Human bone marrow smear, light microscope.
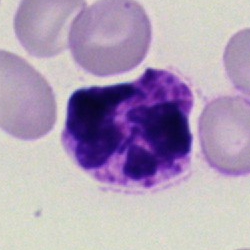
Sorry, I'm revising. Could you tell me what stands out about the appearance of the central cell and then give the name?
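So, the outline is roughly round, edges slightly irregular. The nuclear material is very dark purple and dense, and around its lobes you can see pale pinkish-lilac cytoplasm. Coarse dark purple granules are scattered through that cytoplasm. It's a basophil.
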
